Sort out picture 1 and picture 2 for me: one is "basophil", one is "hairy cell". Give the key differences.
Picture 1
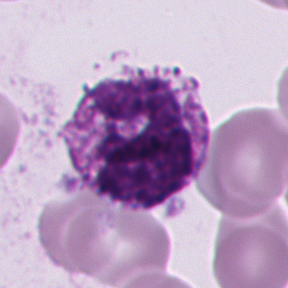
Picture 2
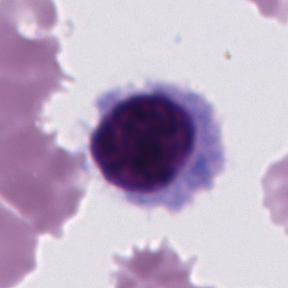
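Taking them in turn, picture 1 is the basophil and picture 2 is the hairy cell. Looking at the edges first, both are ragged, but the basophil's edge is granular, while the hairy cell carries many short, fine projections all round. Then the granules: loose dark granules are scattered on the background beside the basophil, mostly to its left, whereas the hairy cell's cytoplasm shows no distinct granules.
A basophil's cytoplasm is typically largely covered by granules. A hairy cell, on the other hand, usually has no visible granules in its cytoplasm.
In the hairy cell I can see pale blue cytoplasm forming a rim that is wider on the right than on the left, around dark purple, dense chromatin with coarse clumps.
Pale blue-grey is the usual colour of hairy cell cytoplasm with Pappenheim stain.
What the two share is that neither shows any nucleoli. Otherwise, the basophil is roughly round, and red cells lie against it on its right and lower sides.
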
